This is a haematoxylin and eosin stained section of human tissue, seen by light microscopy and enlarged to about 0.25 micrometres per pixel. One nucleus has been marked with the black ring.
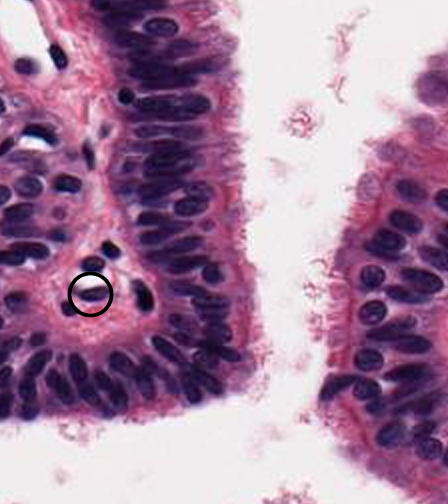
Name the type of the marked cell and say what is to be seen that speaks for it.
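Endothelial cell. The nucleus is flattened and elongated, lying lengthwise, and is slimmer than the plump oval nuclei of the lining cells around it. No distinct cytoplasm of its own can be made out; the nucleus merges straight into the surrounding pink tissue. It lies in the pale pink core tissue in the middle of the fold, set apart from the crowded row of lining-cell nuclei at the surface.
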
